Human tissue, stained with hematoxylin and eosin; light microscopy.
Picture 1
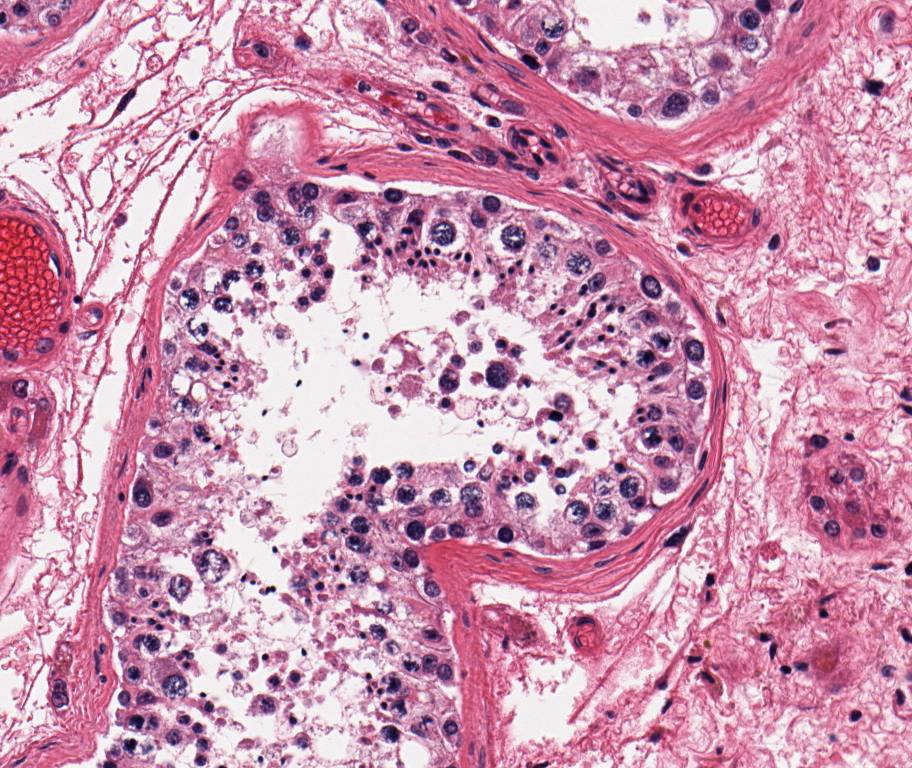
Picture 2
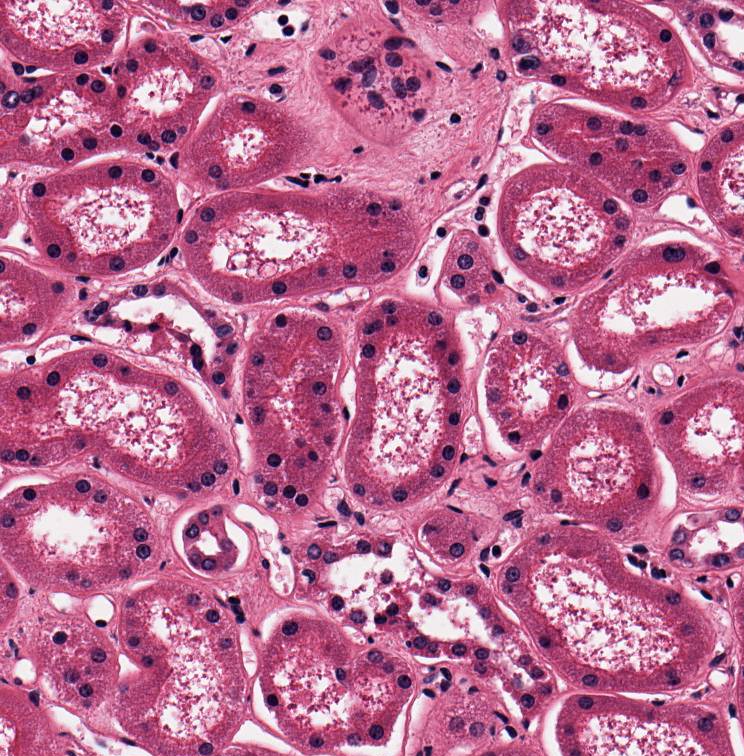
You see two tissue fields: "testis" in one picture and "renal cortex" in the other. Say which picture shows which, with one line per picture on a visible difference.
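Site of picture 1: testis. The tubule is lined by several layers of cells stacked from the wall toward the lumen.
Site of picture 2: renal cortex. The tubules are lined by a single layer of cuboidal to low columnar cells with abundant granular eosinophilic cytoplasm.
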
